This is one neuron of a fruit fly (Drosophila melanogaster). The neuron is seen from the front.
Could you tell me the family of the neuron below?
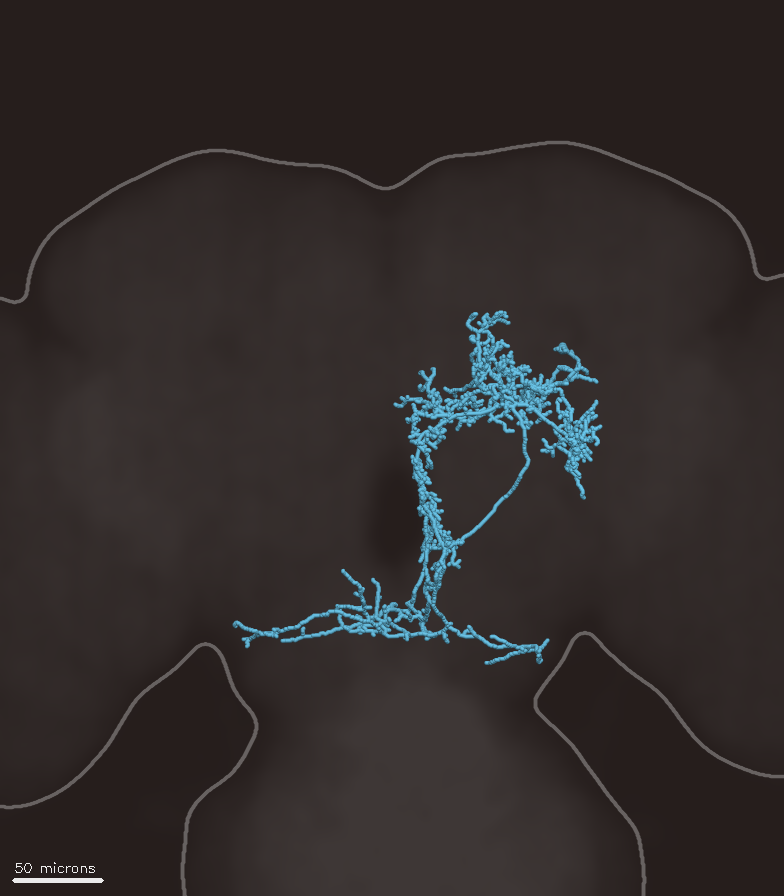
hemilineage SMPpv2_ventral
